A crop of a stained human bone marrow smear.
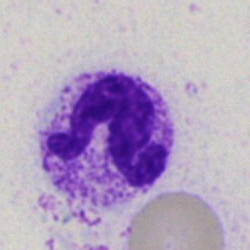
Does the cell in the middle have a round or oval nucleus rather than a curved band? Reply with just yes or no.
No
